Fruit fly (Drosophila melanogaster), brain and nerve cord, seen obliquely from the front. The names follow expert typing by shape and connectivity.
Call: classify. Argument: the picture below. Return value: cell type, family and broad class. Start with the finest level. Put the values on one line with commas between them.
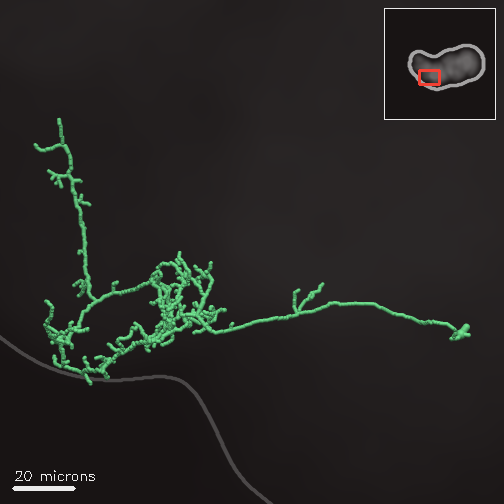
IN14A022, hemilineage 14A, nerve-cord intrinsic neuron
